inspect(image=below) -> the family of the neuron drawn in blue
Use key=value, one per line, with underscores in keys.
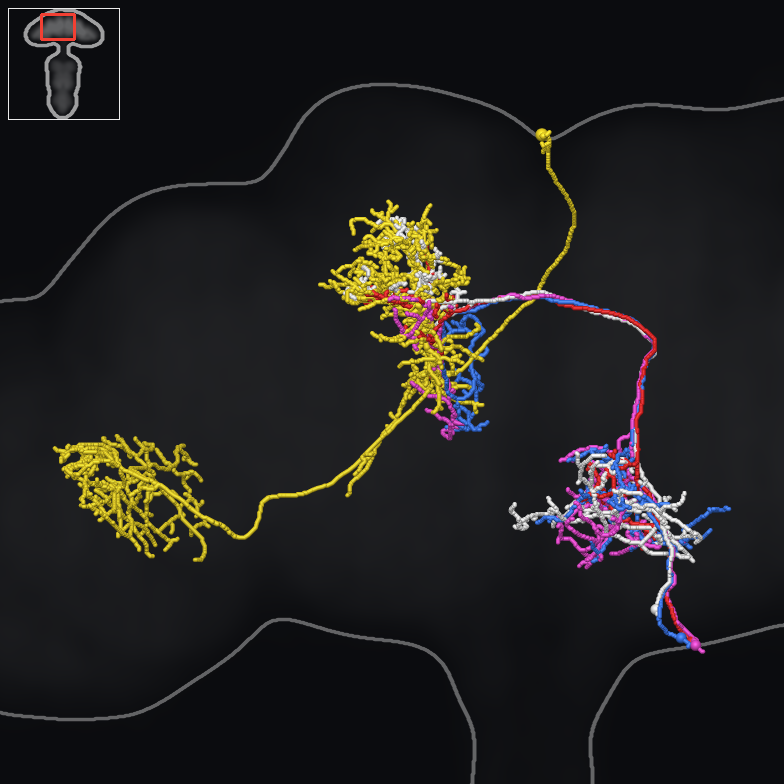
family=hemilineage DM5_central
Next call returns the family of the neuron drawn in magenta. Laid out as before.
family=hemilineage DM5_central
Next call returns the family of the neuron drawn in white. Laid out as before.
family=hemilineage DM5_central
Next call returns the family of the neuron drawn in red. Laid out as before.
family=hemilineage DM5_central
